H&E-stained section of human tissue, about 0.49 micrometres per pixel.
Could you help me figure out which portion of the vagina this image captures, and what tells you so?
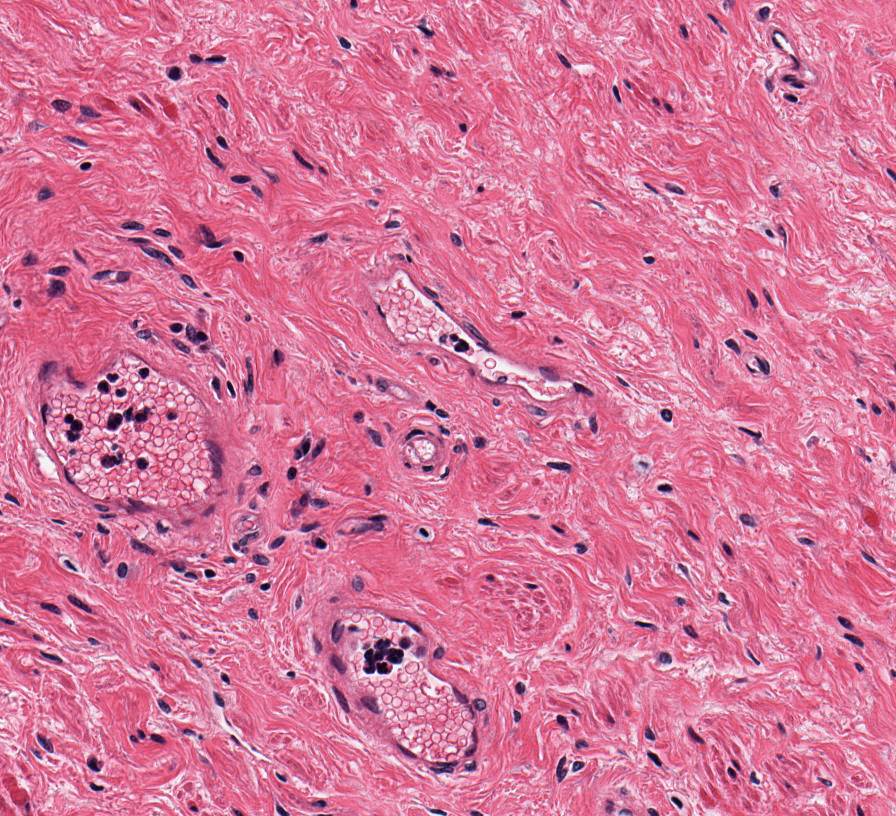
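Dense connective tissue fills the field. Dense pink collagenous stroma, no epithelium; bundles wavy and interlacing. Scattered stromal cells: small dark spindle to oval nuclei, little visible cytoplasm.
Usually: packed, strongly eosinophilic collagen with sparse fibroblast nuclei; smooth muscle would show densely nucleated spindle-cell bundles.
Two larger vessels, left and lower centre, packed with red blood cells.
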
